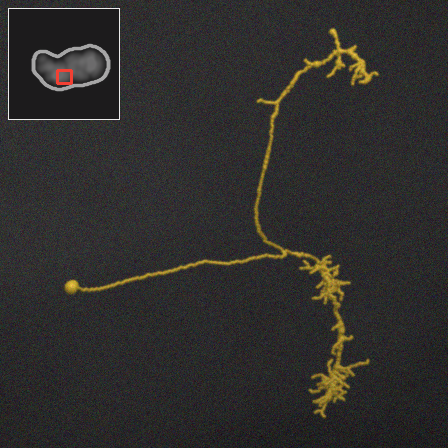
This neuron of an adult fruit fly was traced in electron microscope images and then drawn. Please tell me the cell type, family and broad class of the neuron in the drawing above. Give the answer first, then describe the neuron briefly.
Its cell type is T2. The family is T. This is an optic-lobe intrinsic neuron. Dozens of branch ends can be seen. As drawn here it is taller than it is wide.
